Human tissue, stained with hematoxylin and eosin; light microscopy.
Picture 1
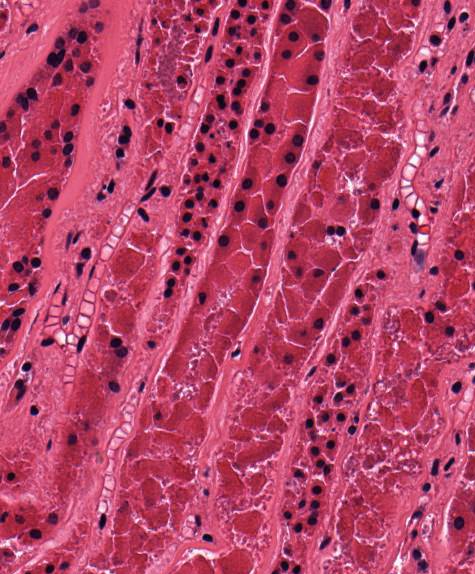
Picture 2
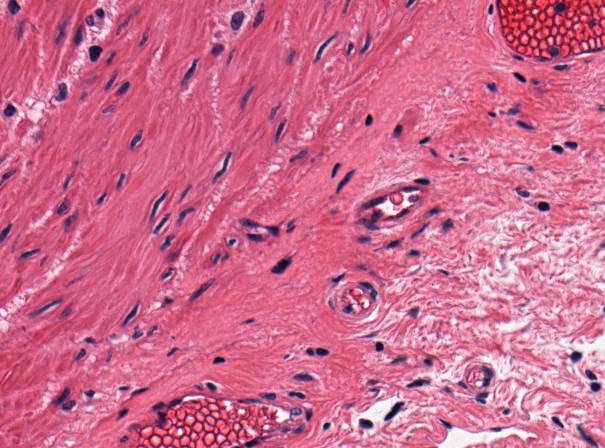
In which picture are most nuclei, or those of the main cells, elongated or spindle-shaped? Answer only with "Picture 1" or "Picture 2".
Picture 2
